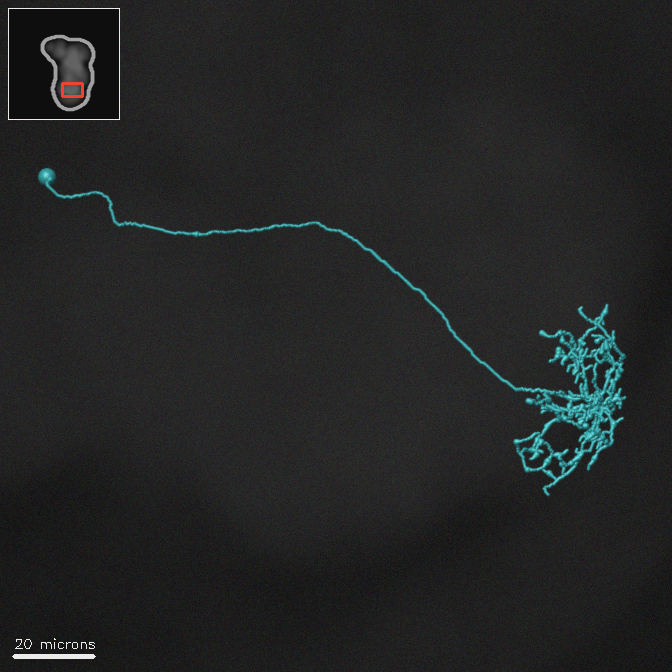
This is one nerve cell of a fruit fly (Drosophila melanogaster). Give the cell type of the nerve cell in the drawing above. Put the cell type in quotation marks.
"AVLP548_g2"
